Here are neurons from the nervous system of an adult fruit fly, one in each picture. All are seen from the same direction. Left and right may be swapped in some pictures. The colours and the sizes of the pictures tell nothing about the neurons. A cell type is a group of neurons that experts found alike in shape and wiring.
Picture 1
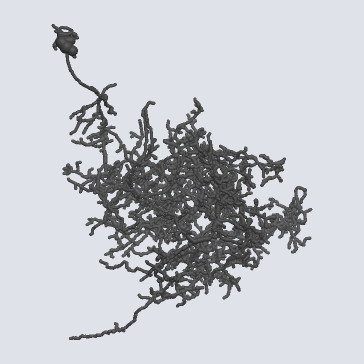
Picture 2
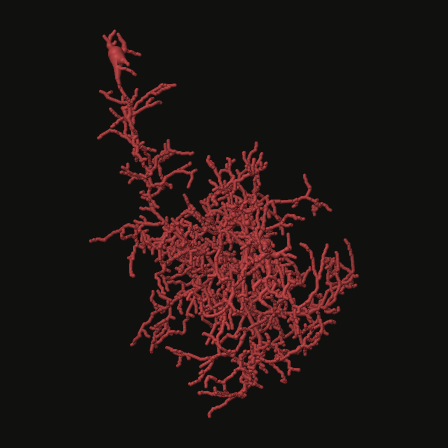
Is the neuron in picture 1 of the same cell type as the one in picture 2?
yes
